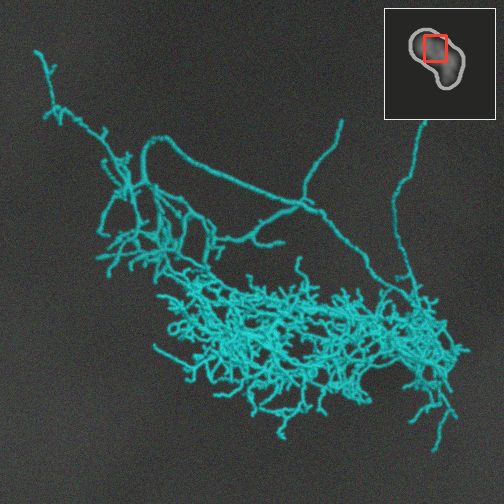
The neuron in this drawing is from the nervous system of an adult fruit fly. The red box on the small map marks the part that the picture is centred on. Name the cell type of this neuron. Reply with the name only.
LAL083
